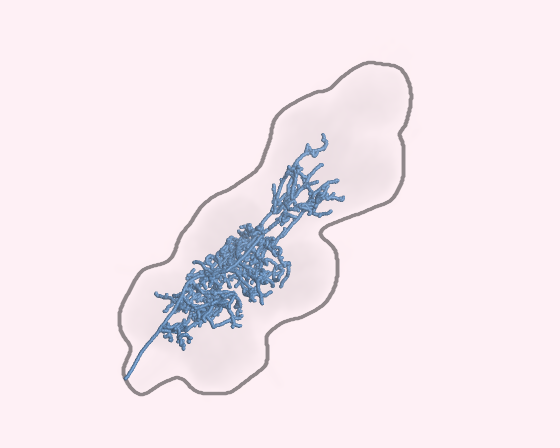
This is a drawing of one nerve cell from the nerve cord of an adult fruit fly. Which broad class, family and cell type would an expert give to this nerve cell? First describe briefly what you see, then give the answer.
The drawing shows no cell body. In this view it is about as wide as it is tall. Its broad class is descending neuron. The family is DNge. It is of cell type DNge047.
